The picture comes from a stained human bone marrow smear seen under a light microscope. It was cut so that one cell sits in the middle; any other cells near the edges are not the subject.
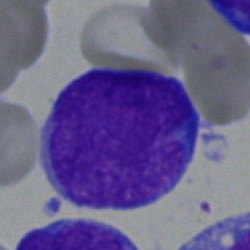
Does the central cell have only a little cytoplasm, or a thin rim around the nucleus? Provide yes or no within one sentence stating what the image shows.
Yes, the cytoplasm forms only a narrow rim around its nucleus.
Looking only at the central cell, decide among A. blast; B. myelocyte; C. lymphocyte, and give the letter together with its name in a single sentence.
According to option A, which is correct, the cell in the middle is a blast.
